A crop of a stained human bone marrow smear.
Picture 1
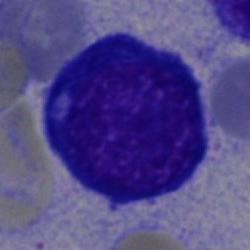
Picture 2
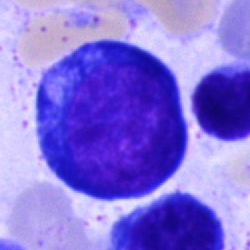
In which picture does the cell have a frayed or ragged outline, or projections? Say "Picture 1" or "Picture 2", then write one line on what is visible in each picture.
Picture 1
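In picture 1: A tiny bulge projects from the bottom edge of the cell.
In picture 2: The cell outline is round and smooth.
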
